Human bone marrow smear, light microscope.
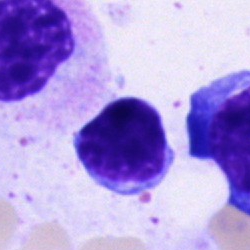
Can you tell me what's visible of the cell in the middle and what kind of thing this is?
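First, the cytoplasm forms only a thin rim around the nucleus. Second, the chromatin is dark purple and densely stained. Third, no nucleoli are visible. Fourth, the cytoplasm shows no granules. Last, the name: lymphocyte.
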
